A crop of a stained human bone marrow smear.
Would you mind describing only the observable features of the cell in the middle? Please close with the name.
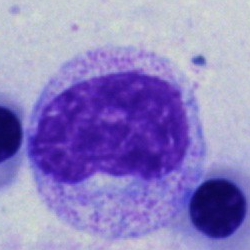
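First, the cytoplasm is pale greyish-blue and forms a wider band below the nucleus than above it. Second, fine pink-purple granules are scattered throughout that cytoplasm. Third, a pale clear area lies in the cytoplasm just below the notch in the nucleus. The cell is a myelocyte.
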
